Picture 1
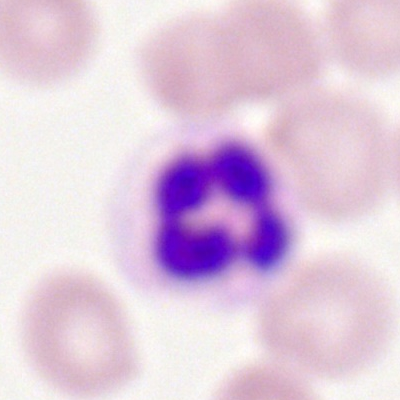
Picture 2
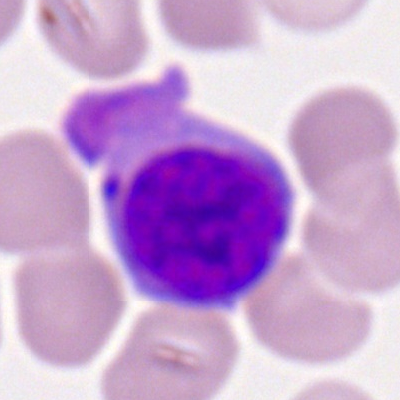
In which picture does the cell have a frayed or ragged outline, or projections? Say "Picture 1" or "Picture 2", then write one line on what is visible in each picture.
Picture 2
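What picture 1 shows: The cell outline is roughly round and smooth.
What picture 2 shows: A small rounded knob projects from the top edge of the cytoplasmic lobe.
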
